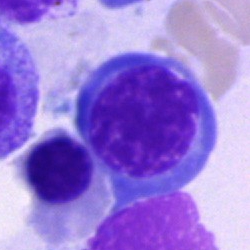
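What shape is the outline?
Round and smooth.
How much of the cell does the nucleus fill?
Most of it, leaving a narrow rim of deep blue cytoplasm.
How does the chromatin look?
Purple, dotted throughout with small pale spots.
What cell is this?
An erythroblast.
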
